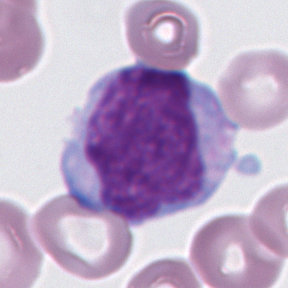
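Atypical promyelocyte at the centre of the field. The nucleus is a single rounded-oval mass without lobes. The cytoplasmic band is widest on the right side of the cell. No distinct granules are seen, and the cytoplasm contains no clear vacuoles.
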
